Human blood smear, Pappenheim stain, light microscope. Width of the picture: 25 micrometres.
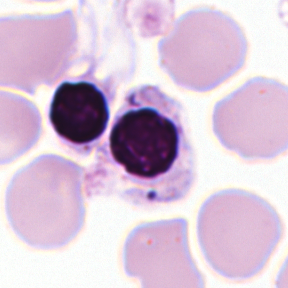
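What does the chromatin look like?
Dense and dark purple, I'd say, with faint coarser clumps showing through.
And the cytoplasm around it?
A moderate, very pale greyish-lilac rim, widest below the nucleus.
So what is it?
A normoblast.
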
